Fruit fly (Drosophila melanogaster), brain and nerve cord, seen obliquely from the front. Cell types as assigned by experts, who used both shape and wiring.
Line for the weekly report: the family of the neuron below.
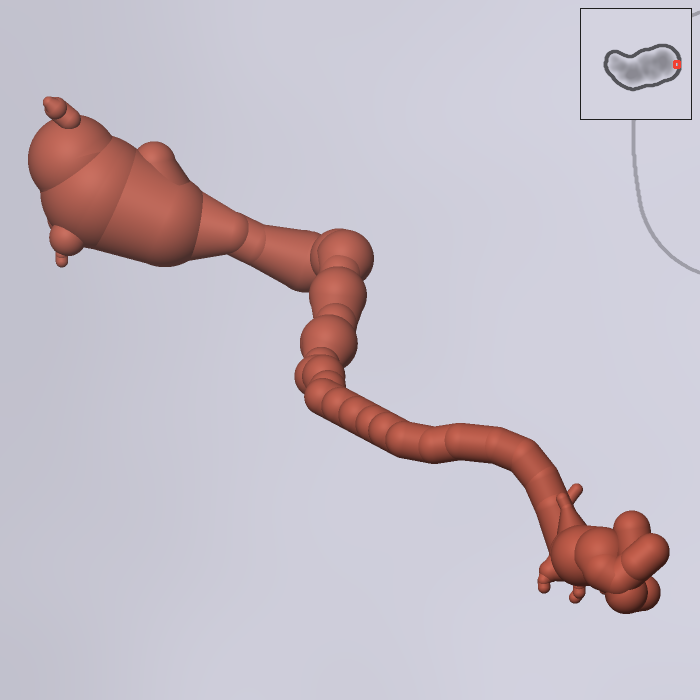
L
